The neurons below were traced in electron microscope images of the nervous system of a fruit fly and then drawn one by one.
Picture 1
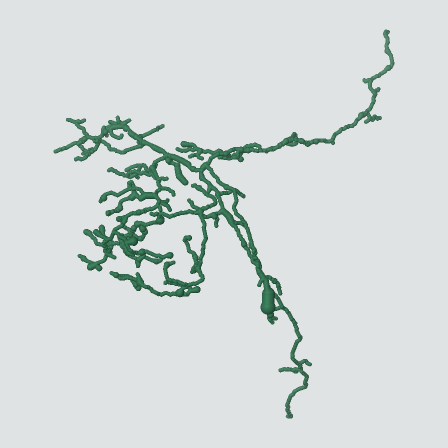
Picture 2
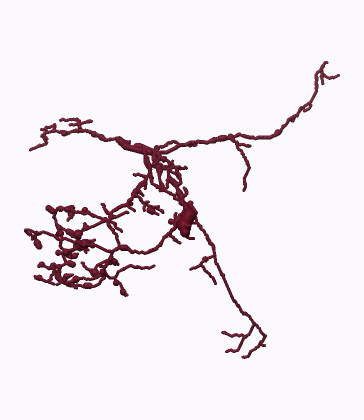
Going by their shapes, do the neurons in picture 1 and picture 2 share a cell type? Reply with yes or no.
yes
